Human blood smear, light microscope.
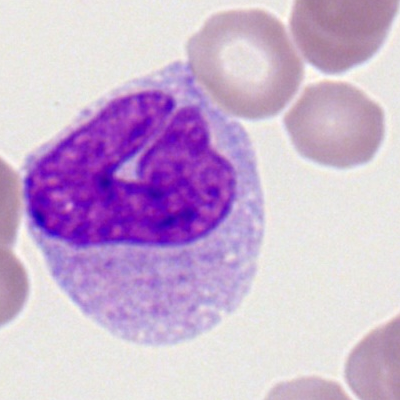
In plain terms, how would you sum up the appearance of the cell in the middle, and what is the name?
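The nucleus is folded, with a deep narrow cleft running in from its top edge. It sits in the upper part of the cell, with most of the cytoplasm lying below it. Its chromatin is fine and lacy, not packed into coarse dark clumps. Fine, dust-like pinkish granules are scattered through the cytoplasm. This is a monocyte.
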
